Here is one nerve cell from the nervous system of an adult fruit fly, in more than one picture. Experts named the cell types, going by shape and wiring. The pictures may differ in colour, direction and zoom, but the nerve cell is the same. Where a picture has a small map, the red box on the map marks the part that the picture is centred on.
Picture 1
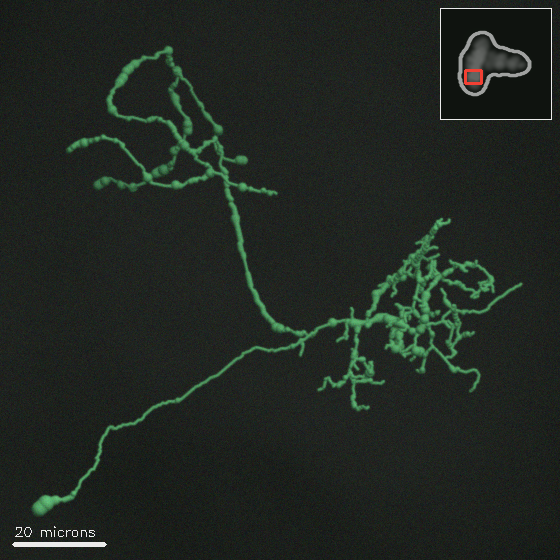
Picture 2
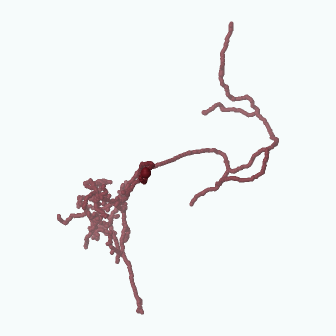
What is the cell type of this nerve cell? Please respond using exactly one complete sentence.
The cell type name for this nerve cell is LHAV2b4.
